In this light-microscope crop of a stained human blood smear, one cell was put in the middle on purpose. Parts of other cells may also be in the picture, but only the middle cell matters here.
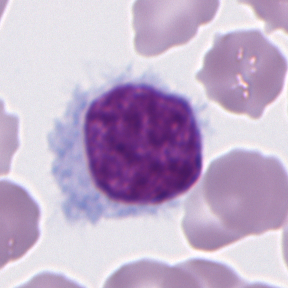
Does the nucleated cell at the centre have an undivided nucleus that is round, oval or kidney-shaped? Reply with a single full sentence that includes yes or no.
Yes, the nucleus is one compact round, oval or kidney-shaped mass, not lobed or folded.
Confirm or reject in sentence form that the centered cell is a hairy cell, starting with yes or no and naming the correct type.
Yes, the cell found in the middle is a hairy cell.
